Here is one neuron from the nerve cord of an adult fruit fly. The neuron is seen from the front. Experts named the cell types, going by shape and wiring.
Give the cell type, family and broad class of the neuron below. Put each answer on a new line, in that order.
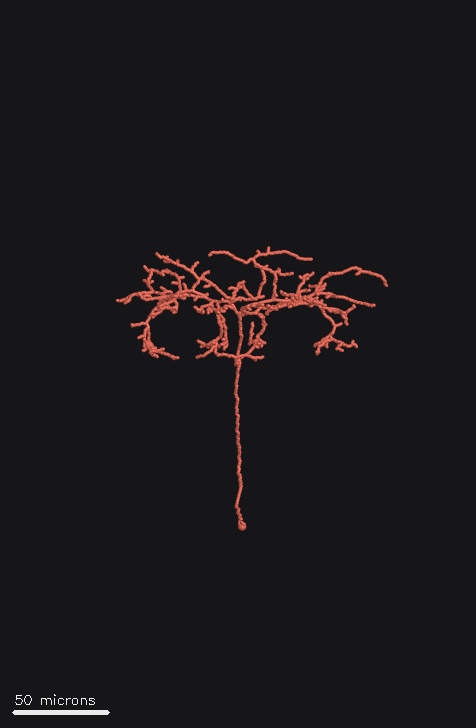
IN00A056
hemilineage 00A
nerve-cord intrinsic neuron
